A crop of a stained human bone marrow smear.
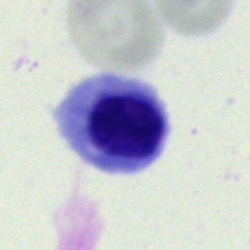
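Erythroblast, in the middle of this stained human bone marrow smear. Its chromatin is dense and dark purple right through the nucleus. The blue cytoplasm makes its widest band on the left side of the nucleus, and you won't find any granules or vacuoles in it.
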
